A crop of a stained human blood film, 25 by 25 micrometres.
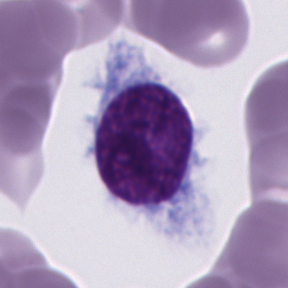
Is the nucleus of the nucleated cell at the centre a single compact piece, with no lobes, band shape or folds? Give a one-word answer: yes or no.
Yes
